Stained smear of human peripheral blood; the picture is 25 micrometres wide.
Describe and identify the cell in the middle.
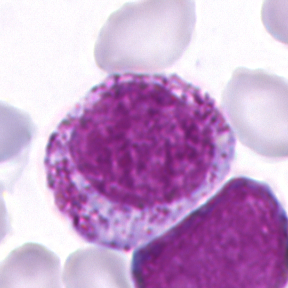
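In this cell the nucleus lies off-centre toward the upper right, leaving a wider band of cytoplasm at the lower left. Its chromatin is finely mottled rather than clumped into coarse dark blocks. Numerous dark purple granules are scattered over the pale lilac-grey background of the cytoplasm. The cell is a myelocyte.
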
